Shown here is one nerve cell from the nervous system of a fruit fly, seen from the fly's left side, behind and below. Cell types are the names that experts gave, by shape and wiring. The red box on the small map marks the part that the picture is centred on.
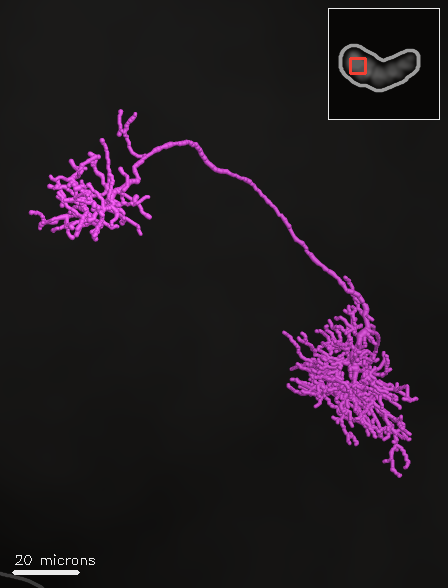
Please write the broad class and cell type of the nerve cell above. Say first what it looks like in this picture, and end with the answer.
By the scale bar it is about 120 microns wide in this view. The picture shows dozens of branch ends. It is a central-brain intrinsic neuron. It is of cell type LAL076.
